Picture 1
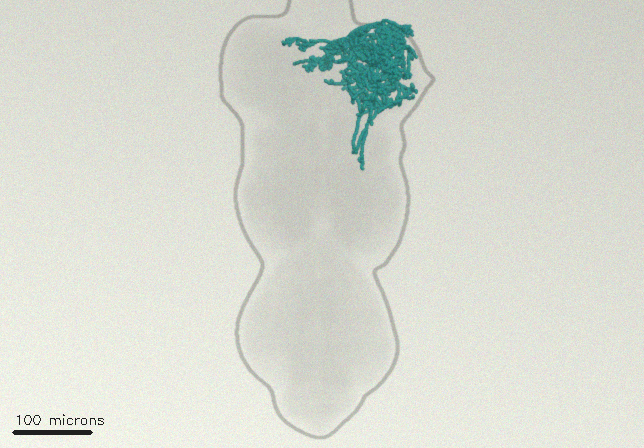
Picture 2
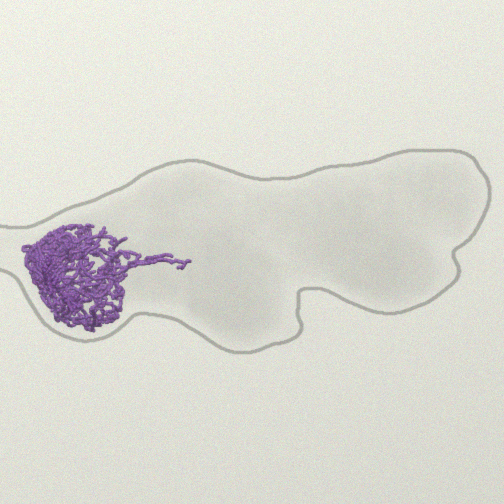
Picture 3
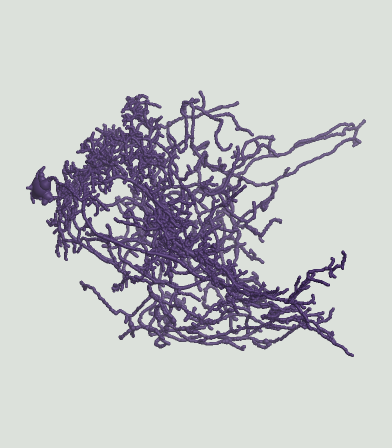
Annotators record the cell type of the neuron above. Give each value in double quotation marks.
"IN09A001"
